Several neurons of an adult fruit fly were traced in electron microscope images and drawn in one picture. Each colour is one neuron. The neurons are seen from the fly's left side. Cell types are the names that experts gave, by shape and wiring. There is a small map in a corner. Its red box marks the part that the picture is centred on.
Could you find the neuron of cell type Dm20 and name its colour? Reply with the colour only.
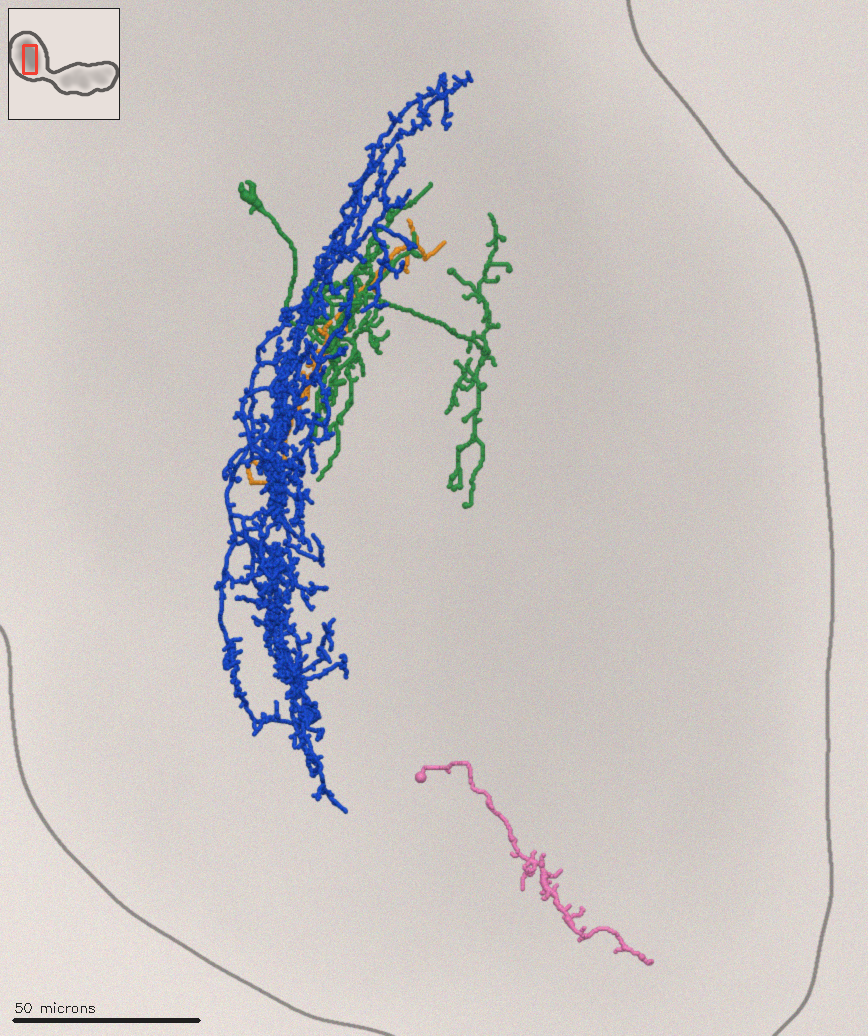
blue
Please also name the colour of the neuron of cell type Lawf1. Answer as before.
green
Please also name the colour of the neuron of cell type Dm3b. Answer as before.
orange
